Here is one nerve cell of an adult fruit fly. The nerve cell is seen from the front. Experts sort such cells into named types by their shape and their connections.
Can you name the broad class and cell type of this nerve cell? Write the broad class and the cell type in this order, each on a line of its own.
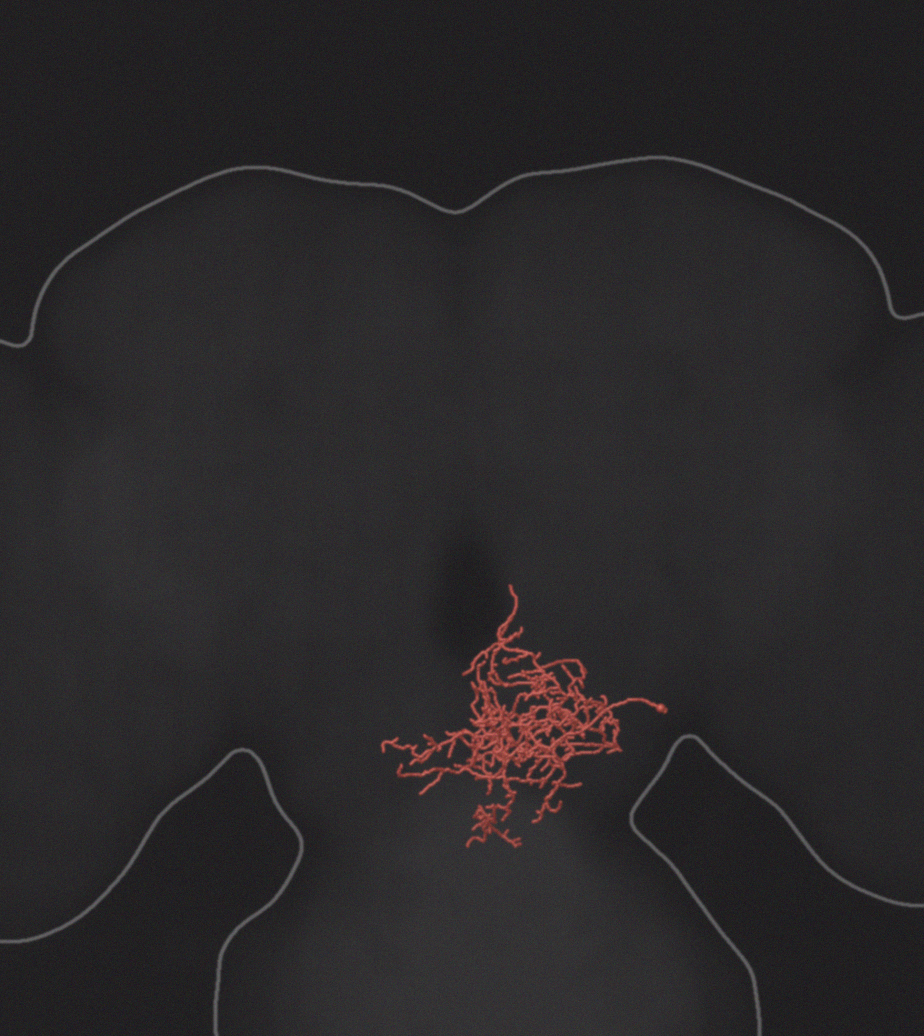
central-brain intrinsic neuron
GNG170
